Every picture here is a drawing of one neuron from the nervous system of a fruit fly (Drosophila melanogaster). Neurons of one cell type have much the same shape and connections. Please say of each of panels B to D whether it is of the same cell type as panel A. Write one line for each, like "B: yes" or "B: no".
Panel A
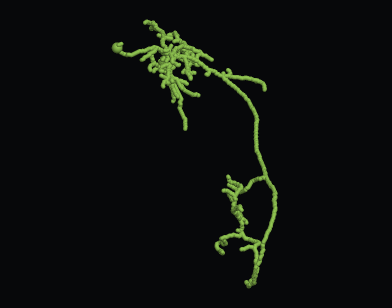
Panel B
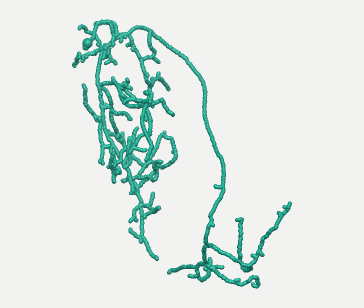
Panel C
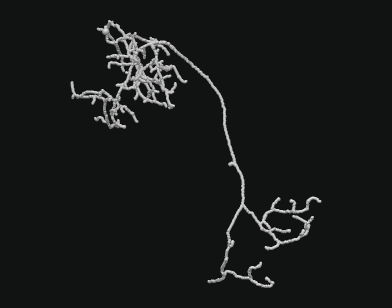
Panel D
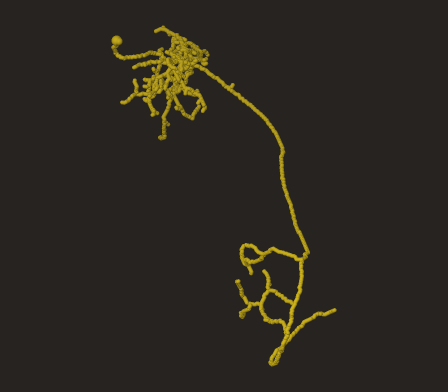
B: no
C: yes
D: yes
